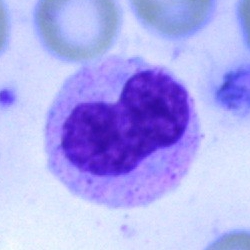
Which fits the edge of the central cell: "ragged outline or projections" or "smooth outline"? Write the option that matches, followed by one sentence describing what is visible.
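Smooth outline. The cell has a round outline with a smooth edge.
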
